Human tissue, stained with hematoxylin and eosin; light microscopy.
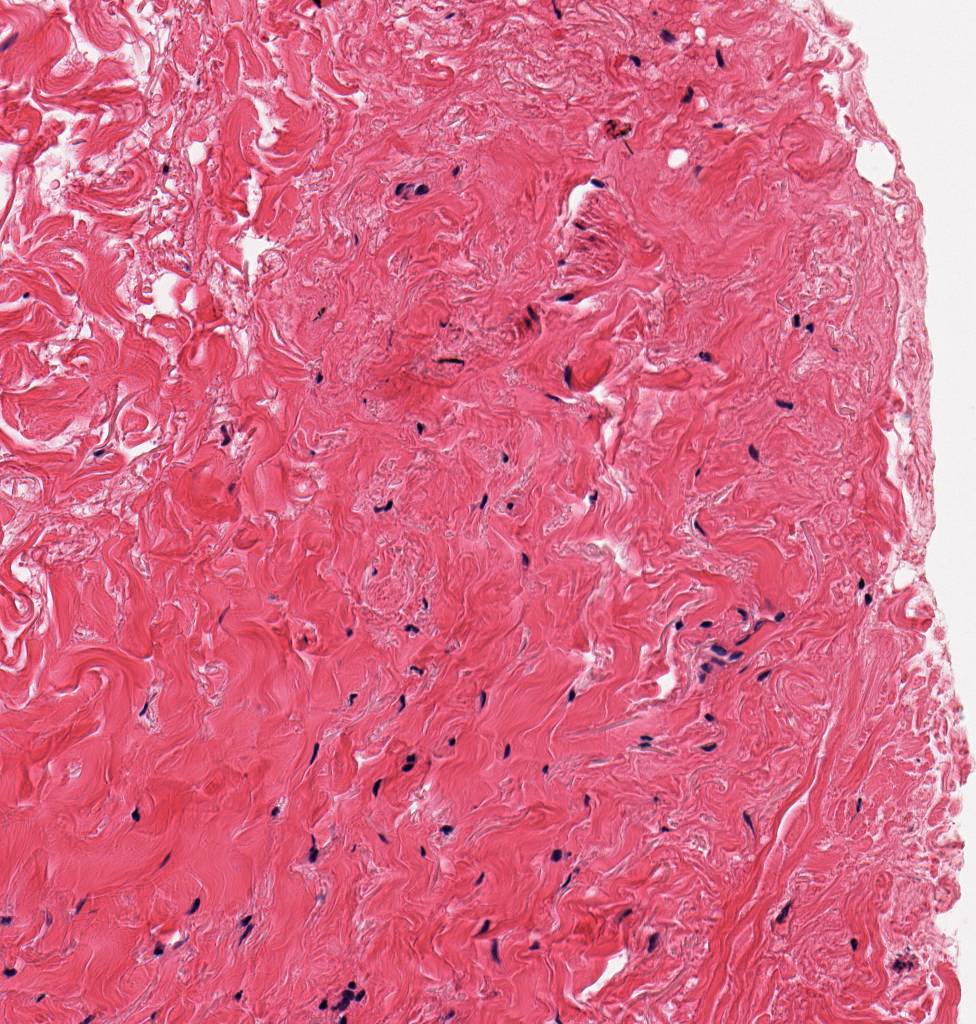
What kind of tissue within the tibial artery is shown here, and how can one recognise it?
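This is tunica adventitia. Its collagen bundles are wavy and interlace in haphazard directions, and the sparse cells have small, dark, elongated spindle-shaped nuclei lying singly between them.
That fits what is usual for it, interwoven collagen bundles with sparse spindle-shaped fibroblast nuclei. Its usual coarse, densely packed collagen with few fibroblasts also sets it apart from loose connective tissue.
In the upper left, many white clefts part the bundles, giving a looser look than elsewhere.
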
